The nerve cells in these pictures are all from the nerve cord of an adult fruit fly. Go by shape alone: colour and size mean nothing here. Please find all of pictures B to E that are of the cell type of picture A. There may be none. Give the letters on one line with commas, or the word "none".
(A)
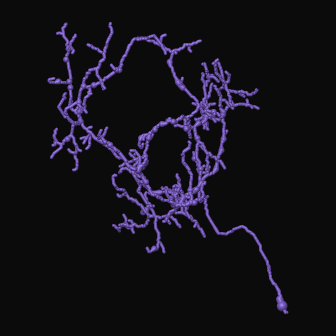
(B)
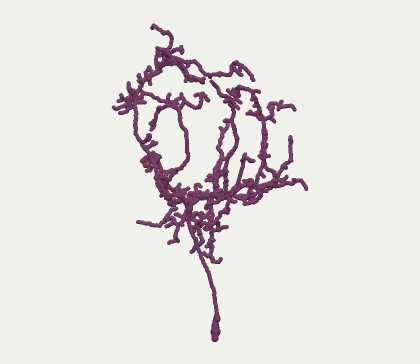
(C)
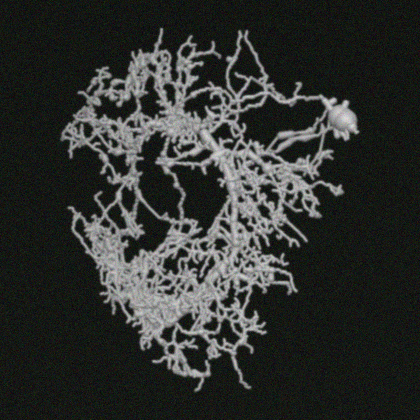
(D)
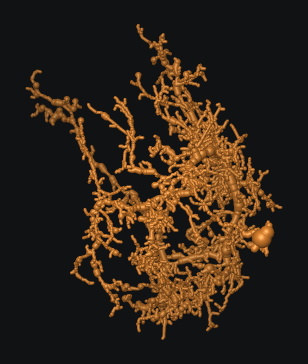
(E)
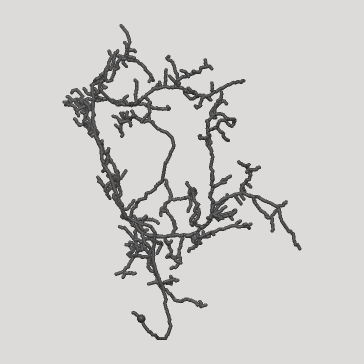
E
